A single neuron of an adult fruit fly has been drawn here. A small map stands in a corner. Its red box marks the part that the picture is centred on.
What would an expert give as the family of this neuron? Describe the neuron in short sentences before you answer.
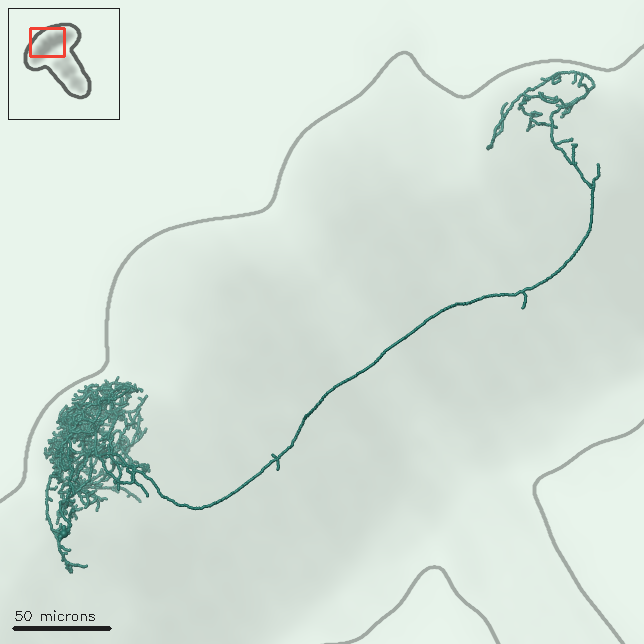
The cell body is at the lower left of the picture. By the scale bar it is about 300 microns wide in this view. The picture shows dozens of branch ends. This is a central-brain intrinsic neuron. Its family is hemilineage VLPl2_medial.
